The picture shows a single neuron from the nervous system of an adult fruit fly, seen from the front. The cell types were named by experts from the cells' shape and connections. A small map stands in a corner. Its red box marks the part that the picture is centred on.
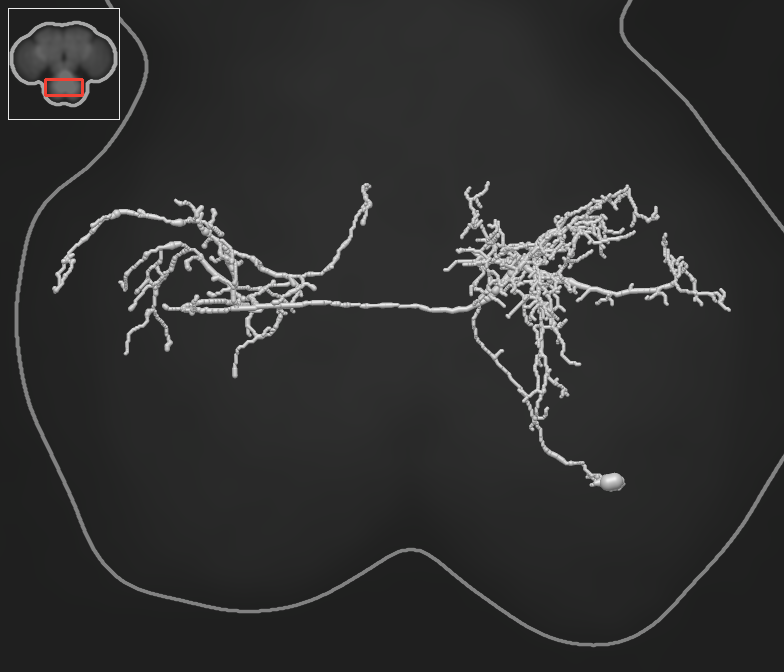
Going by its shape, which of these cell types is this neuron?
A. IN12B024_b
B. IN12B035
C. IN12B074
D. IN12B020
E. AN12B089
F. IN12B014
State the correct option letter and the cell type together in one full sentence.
In terms of cell type, the neuron is IN12B014, option F.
